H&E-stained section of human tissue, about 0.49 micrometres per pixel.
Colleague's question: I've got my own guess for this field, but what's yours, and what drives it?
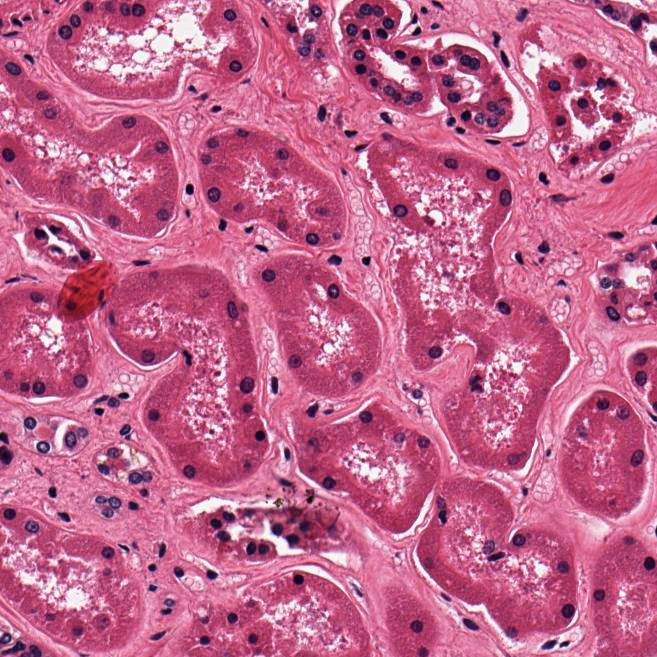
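Field: cortical labyrinth of the kidney. Closely packed tubules, cut in cross and oblique section, with narrow stroma bands between. Varied planes of section, not parallel straight tubules in one orientation as in a medullary ray.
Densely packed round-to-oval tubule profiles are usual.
Lining: a single cell layer with abundant granular pink cytoplasm.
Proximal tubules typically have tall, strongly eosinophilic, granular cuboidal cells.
Nuclei round, dark, mostly basal. Most lumens hold pale, frothy, vacuolated material rather than lying empty.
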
